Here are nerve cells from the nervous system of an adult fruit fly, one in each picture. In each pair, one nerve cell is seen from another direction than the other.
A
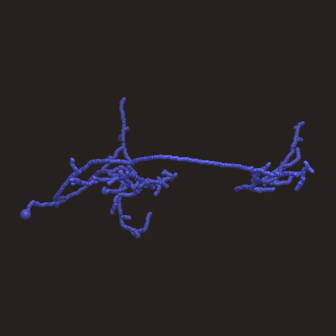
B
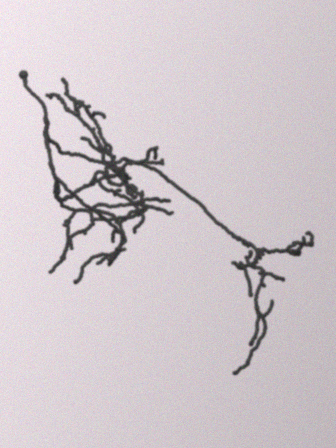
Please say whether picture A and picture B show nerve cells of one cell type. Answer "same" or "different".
same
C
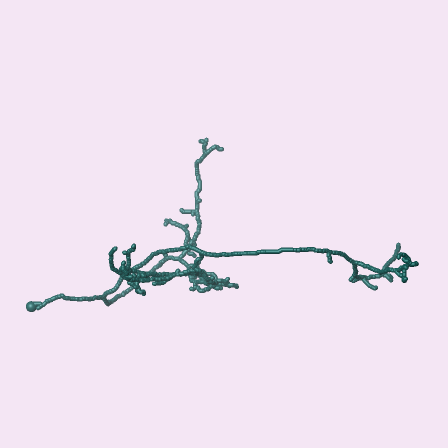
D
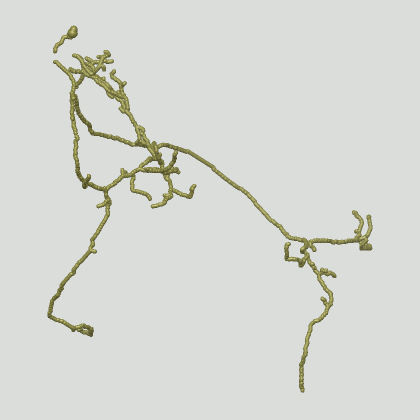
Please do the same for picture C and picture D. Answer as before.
same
